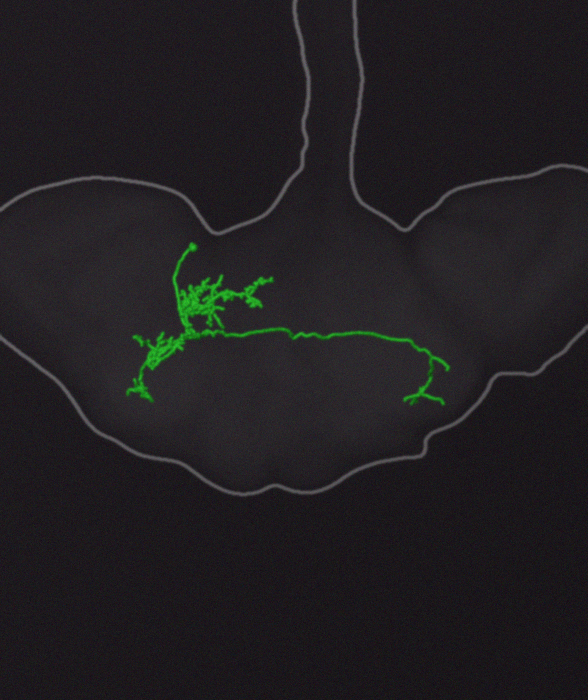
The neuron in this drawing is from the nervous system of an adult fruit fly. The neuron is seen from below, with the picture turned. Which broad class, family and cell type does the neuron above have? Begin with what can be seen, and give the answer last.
It lies in the brain. In this view it is wider than it is tall. This is a central-brain intrinsic neuron. Its family is hemilineage VLPl&p2_posterior. The cell type is CB1142.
